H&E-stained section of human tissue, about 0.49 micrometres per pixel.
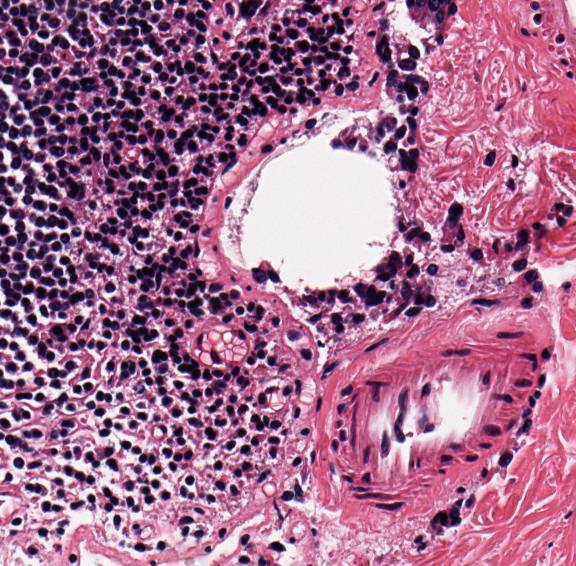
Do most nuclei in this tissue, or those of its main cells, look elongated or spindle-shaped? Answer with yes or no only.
No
